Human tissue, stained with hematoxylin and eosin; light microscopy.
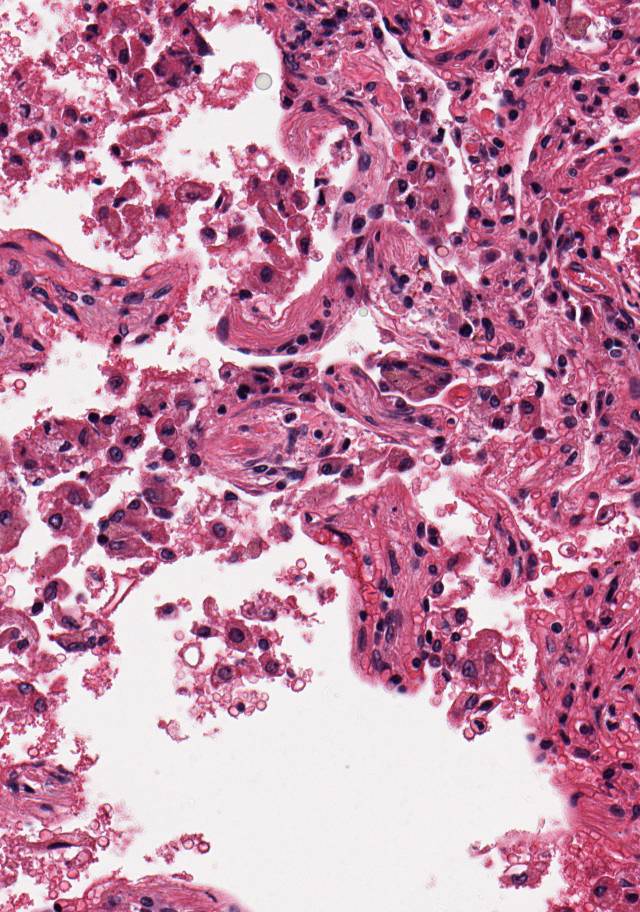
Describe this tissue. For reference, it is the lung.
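The right half, I see, is densely cellular solid tissue; the left and lower parts are open spaces with loose cells. On the left these cells are large, with round nuclei and abundant pink cytoplasm. A curved band of pink fibrillar tissue with spindle nuclei arches over the upper centre. Lower centre, the largest space is almost cell-free.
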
